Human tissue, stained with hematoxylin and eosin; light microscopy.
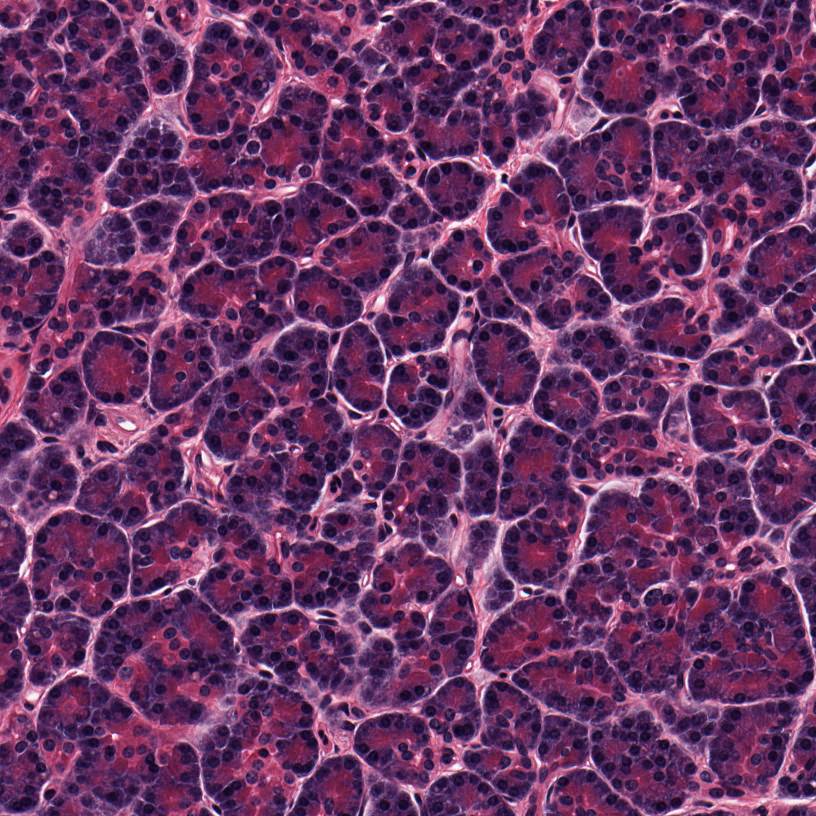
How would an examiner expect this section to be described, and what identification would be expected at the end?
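Rounded acini, closely packed, fill the whole field, and thin septa group them into small lobules. Each acinar cell has a round, dark nucleus at its base, near the acinus rim. Cytoplasm stains pink toward the centre of each acinus and purple basally. The tiny lumina are barely visible. This is pancreas.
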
